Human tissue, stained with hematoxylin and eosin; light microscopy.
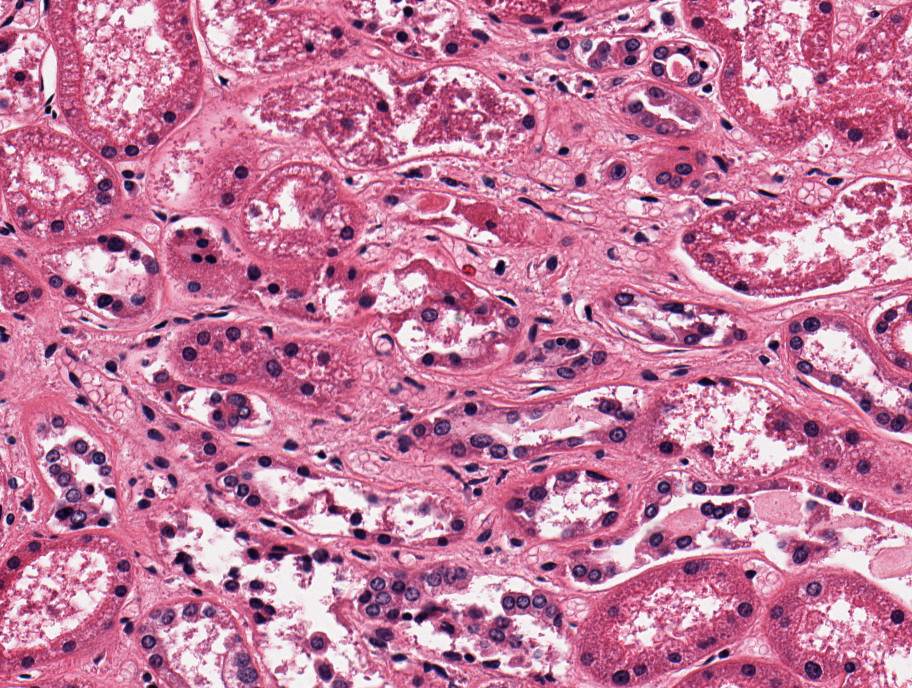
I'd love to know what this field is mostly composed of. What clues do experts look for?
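This is cortical labyrinth of the kidney. See the tubules packed closely in round and oblique profiles, unlike a medullary ray's parallel straight tubules. They are lined by a single layer of cuboidal cells with pink, finely granular cytoplasm.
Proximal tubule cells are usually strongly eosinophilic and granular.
A loose, pale pink band of stroma with spindle-shaped nuclei crosses the middle.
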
